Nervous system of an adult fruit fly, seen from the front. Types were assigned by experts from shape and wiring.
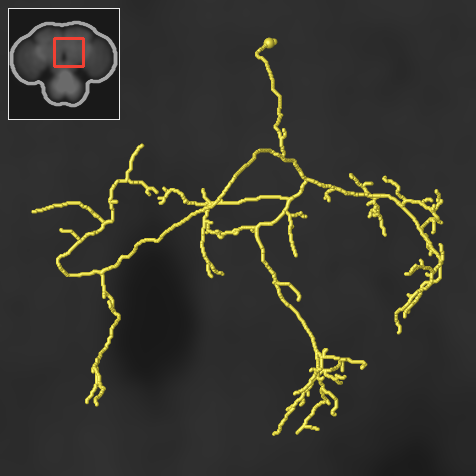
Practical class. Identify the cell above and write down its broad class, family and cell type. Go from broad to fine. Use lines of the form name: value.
broad class: central-brain intrinsic neuron
family: hemilineage DM6_central1
cell type: CB1541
